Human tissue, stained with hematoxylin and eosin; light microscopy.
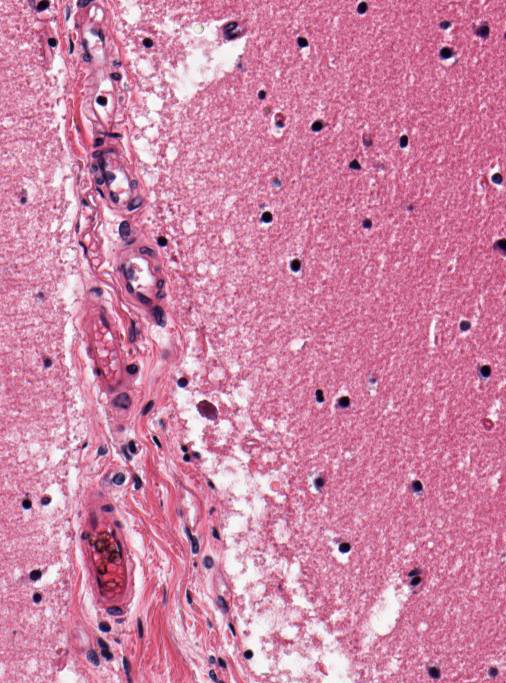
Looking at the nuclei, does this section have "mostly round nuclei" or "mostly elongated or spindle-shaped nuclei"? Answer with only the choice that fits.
Mostly round nuclei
